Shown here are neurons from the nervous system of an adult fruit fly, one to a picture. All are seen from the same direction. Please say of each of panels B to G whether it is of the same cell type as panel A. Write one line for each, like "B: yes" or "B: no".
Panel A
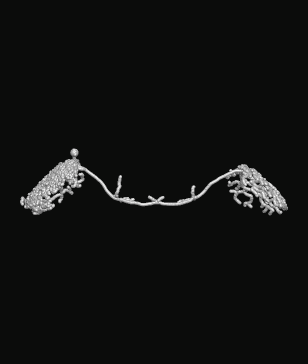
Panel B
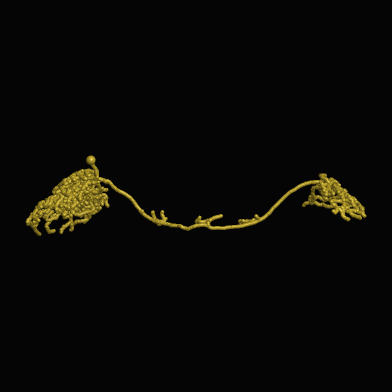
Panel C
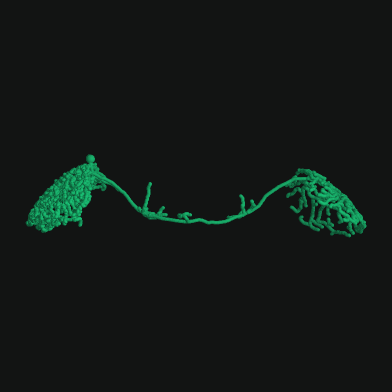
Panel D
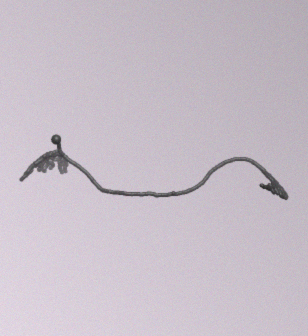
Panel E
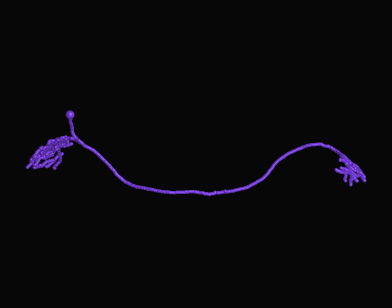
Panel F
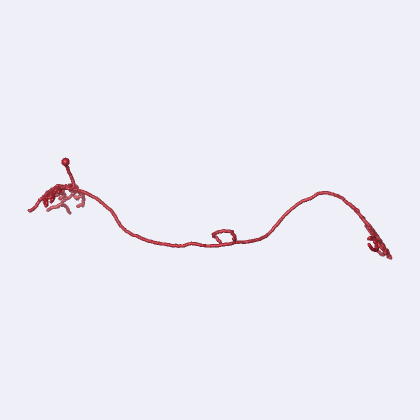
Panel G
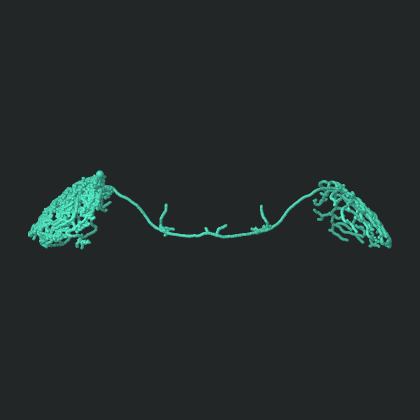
B: yes
C: yes
D: no
E: no
F: no
G: yes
